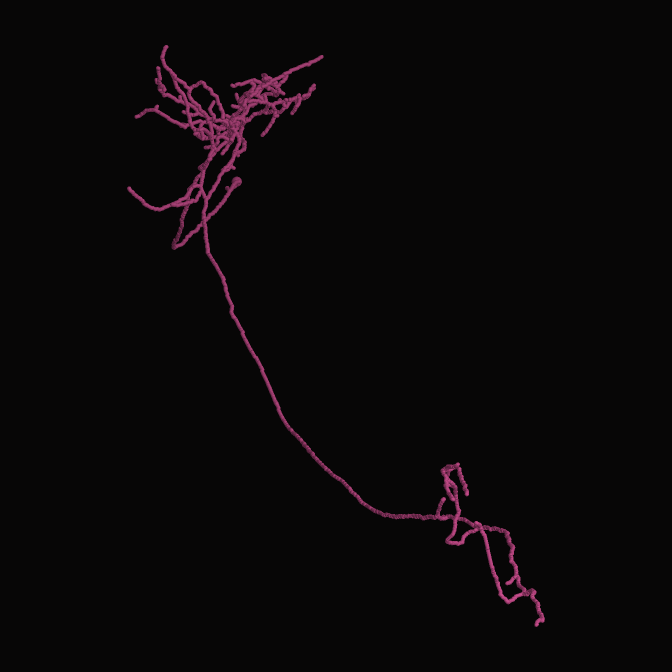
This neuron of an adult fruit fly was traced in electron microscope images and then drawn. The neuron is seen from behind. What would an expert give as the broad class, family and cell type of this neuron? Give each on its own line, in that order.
descending neuron
hemilineage MX3
DNg08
